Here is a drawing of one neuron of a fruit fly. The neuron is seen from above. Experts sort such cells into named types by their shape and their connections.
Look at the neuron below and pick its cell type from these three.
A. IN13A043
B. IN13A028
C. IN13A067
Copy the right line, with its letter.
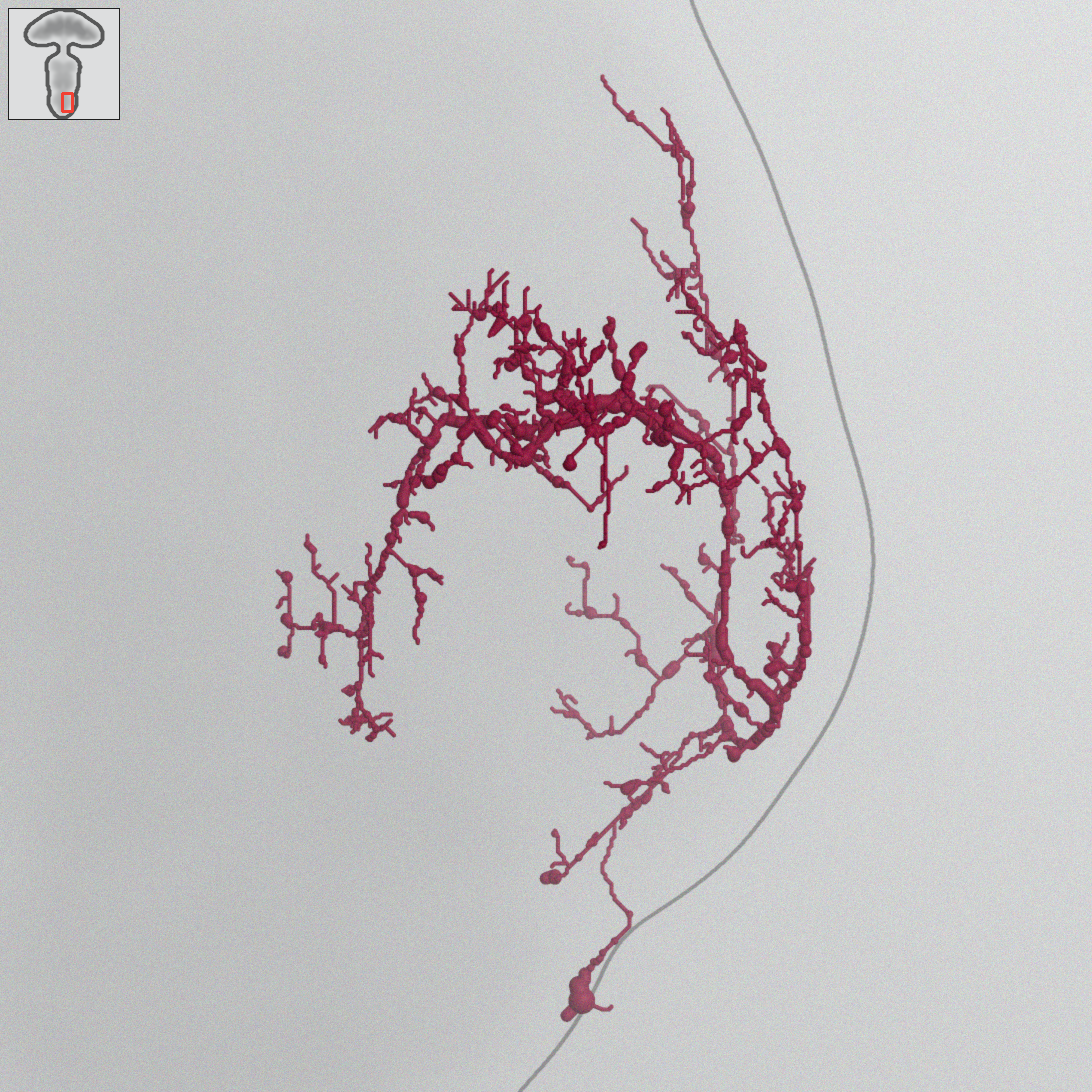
B. IN13A028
